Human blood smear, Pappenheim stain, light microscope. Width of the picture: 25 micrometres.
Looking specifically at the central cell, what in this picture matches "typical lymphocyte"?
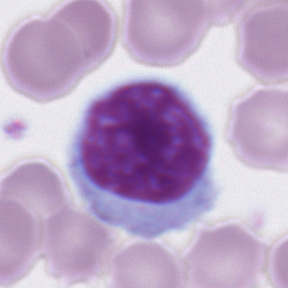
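The round outline of the nucleus goes with a typical lymphocyte.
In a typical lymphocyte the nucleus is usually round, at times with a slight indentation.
The nucleus is about 11 micrometres across and takes up about 70% of the cell's area. It sits toward the top of the cell rather than in its centre, and its chromatin is dense and clumped, dark purple with small paler patches. The pale blue cytoplasm lies mostly as a crescent below the nucleus. What does not go with the name is size: this cell is about 13 micrometres across.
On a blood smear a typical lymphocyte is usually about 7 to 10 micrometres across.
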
